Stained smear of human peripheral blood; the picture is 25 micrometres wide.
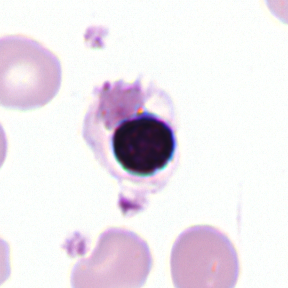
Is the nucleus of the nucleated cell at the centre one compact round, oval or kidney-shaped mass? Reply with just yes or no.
Yes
